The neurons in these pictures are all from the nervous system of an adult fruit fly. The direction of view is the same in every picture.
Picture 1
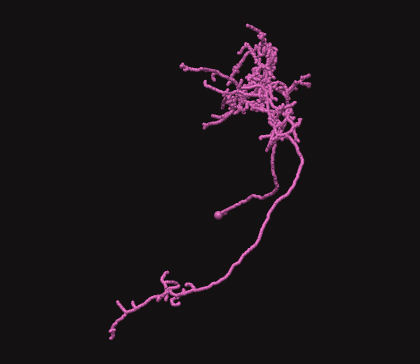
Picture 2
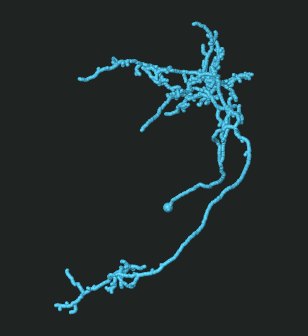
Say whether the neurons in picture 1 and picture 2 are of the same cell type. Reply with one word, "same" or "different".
same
